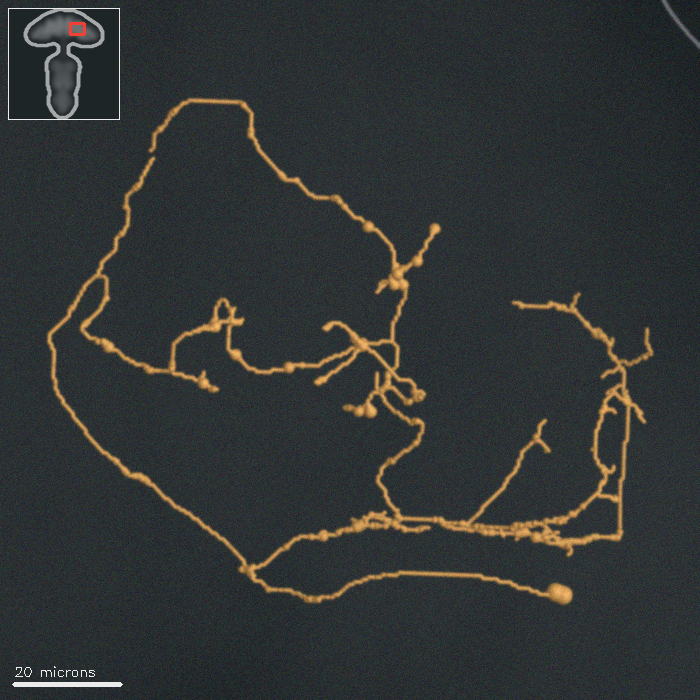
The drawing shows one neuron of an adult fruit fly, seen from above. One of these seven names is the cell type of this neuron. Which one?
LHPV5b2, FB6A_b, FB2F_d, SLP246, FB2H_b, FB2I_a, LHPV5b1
LHPV5b1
